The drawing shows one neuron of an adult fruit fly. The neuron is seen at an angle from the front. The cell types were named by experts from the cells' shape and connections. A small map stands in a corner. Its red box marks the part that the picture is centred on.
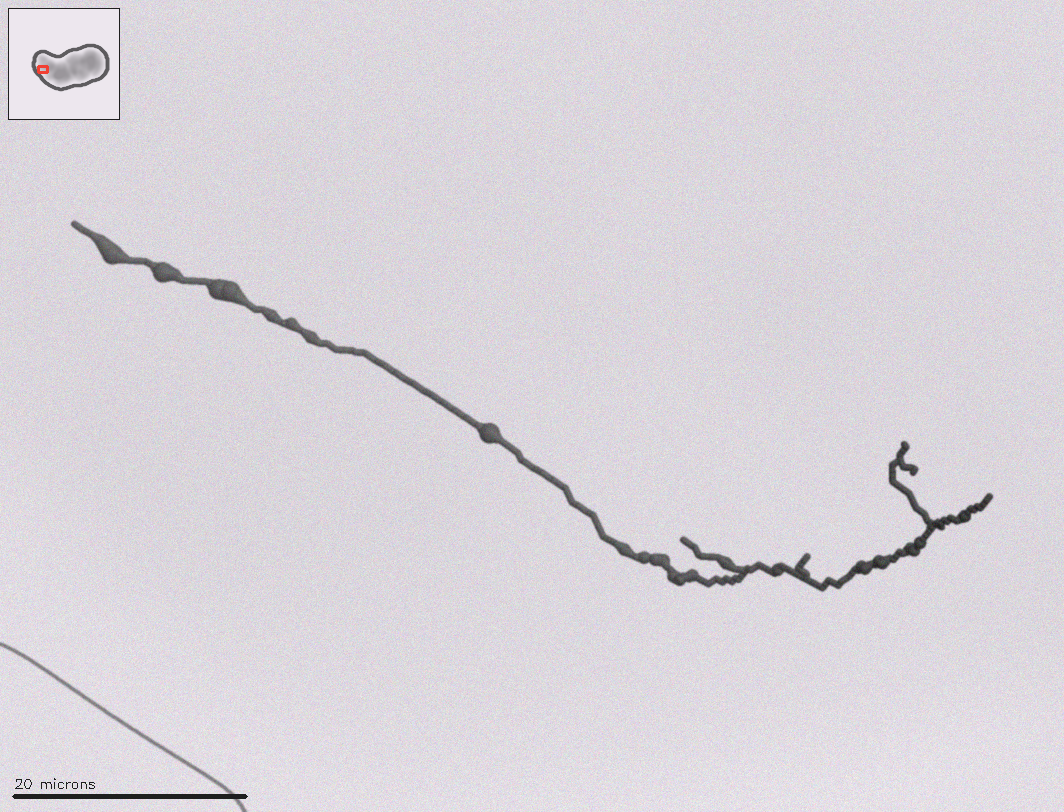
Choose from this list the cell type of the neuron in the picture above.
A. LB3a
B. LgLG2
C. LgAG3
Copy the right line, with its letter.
B. LgLG2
